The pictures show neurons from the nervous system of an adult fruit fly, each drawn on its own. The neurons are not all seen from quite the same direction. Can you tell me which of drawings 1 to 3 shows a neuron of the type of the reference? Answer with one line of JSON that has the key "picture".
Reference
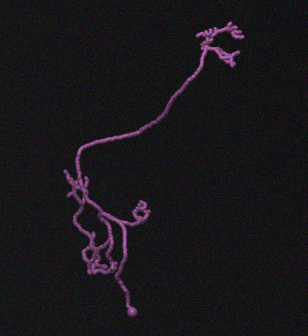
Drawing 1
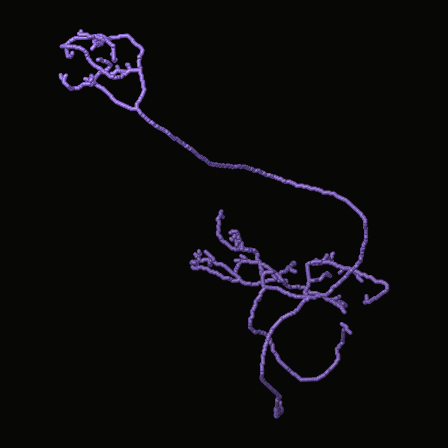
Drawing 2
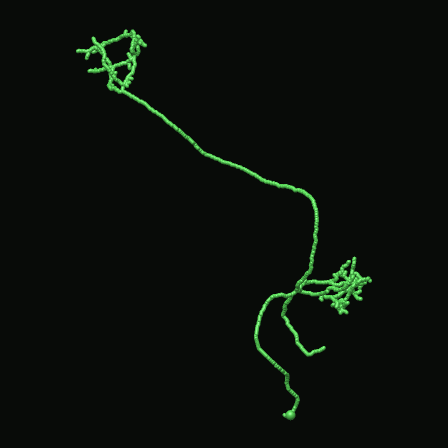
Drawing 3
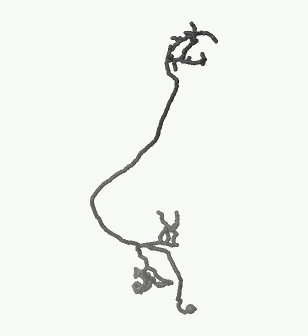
{"picture": 3}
